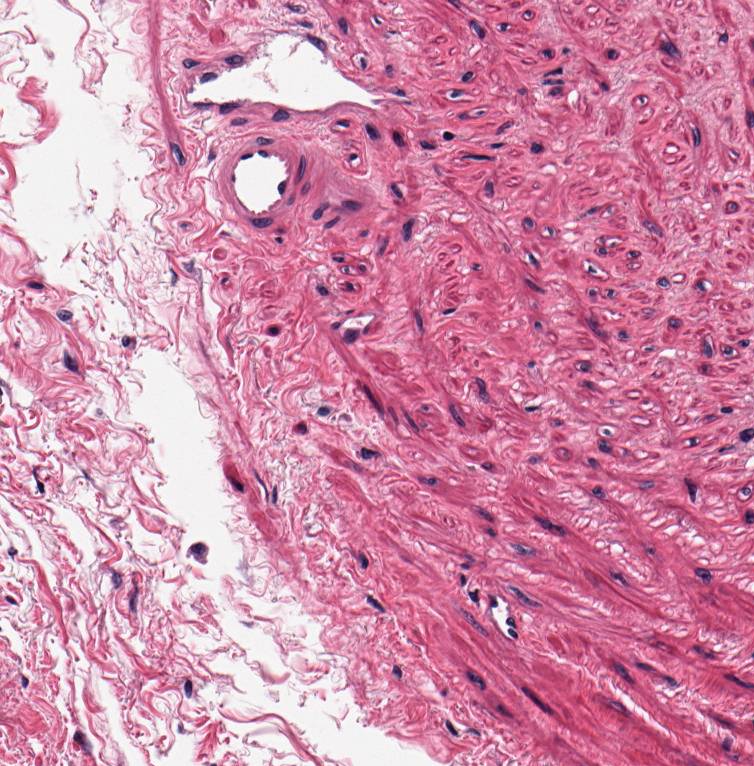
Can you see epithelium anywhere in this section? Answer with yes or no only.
No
